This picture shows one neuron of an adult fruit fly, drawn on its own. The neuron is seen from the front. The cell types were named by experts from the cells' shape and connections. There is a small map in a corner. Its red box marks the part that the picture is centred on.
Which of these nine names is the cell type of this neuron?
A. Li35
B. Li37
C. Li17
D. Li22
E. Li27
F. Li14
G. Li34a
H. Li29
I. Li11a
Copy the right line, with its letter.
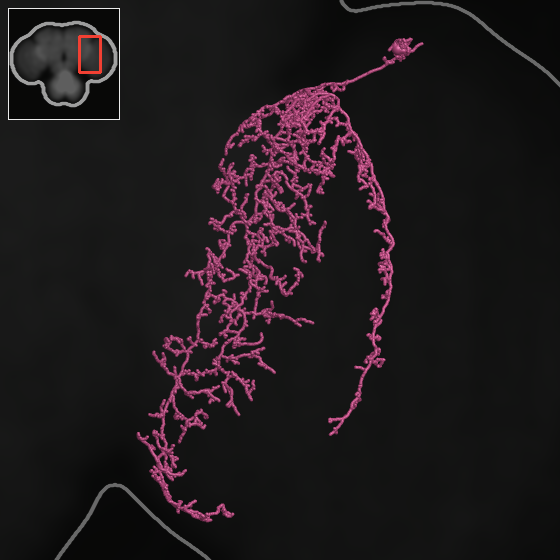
B. Li37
